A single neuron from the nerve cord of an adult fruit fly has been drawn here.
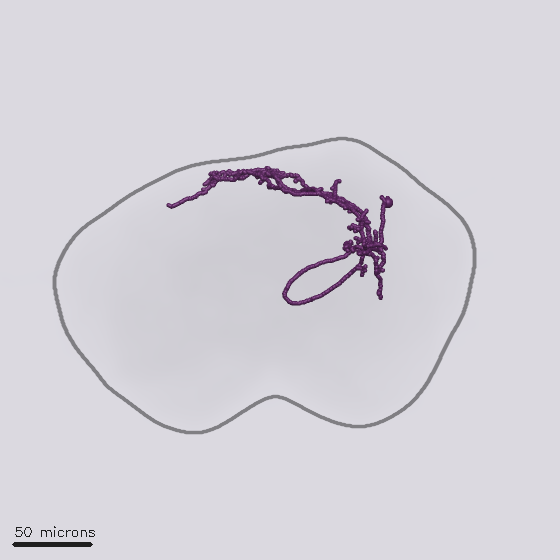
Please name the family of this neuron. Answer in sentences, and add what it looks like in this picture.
Its family is hemilineage 17A. Its broad class is nerve-cord intrinsic neuron. By the scale bar it is about 140 microns wide in this view. As drawn here it is wider than it is tall.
